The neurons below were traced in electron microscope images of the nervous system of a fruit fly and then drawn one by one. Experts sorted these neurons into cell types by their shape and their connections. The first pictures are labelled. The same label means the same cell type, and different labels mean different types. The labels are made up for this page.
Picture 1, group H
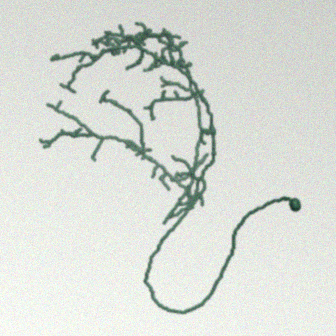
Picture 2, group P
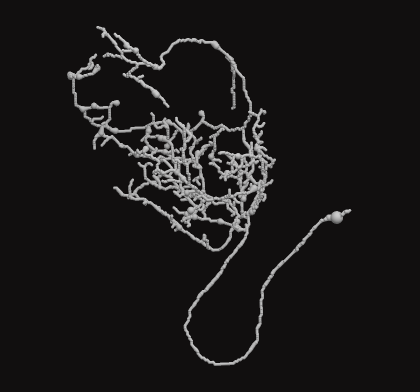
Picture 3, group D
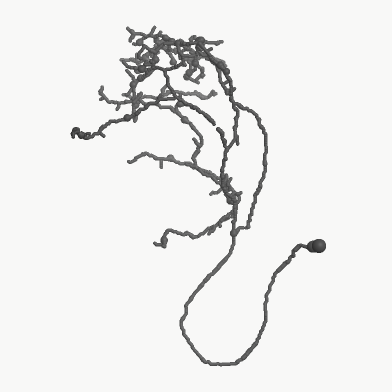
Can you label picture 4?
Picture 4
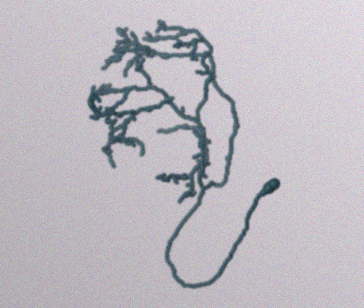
group D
